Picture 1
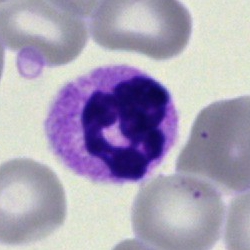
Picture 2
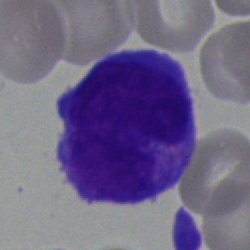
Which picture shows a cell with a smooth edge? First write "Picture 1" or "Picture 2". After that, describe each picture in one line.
Picture 1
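Picture 1: The cell outline is round and smooth.
Picture 2: Small knob-like bulges project from the left edge of the cell.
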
